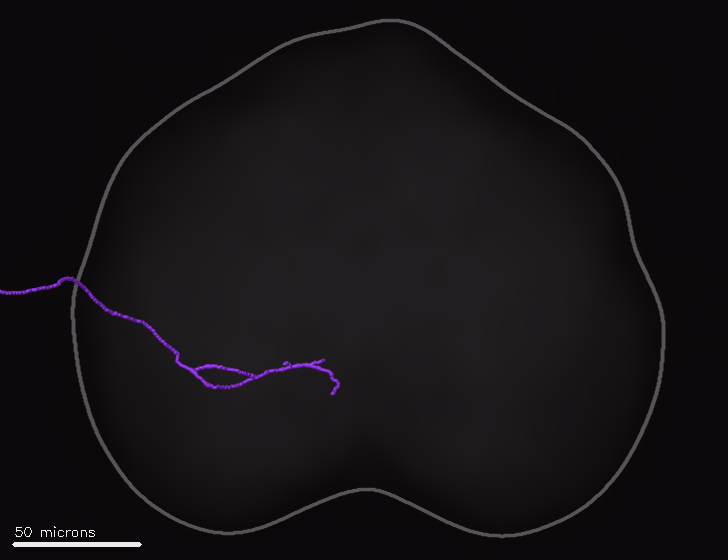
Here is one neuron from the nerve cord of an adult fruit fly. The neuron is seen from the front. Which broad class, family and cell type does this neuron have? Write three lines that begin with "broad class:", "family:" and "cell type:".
broad class: sensory neuron entering the nerve cord
family: class gustatory
cell type: WG1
